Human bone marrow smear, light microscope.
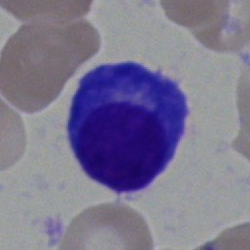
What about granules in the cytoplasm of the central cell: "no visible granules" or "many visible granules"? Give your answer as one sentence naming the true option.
No granules can be seen in the cytoplasm of this cell.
